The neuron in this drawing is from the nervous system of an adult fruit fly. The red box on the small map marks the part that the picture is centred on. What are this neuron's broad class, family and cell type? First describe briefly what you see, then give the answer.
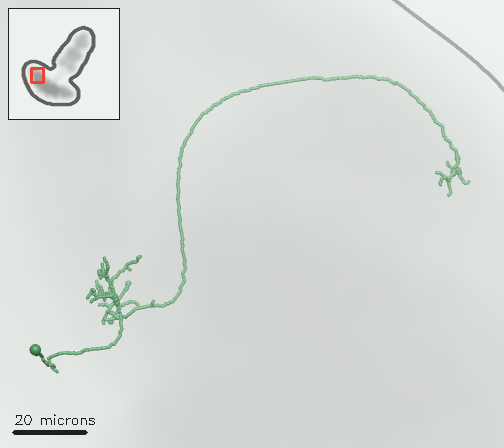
It lies in the brain. The cell body is at the lower left of the picture. By the scale bar it is about 120 microns wide in this view. This is an optic-lobe intrinsic neuron. The family is Tm. It is of cell type Tm29.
